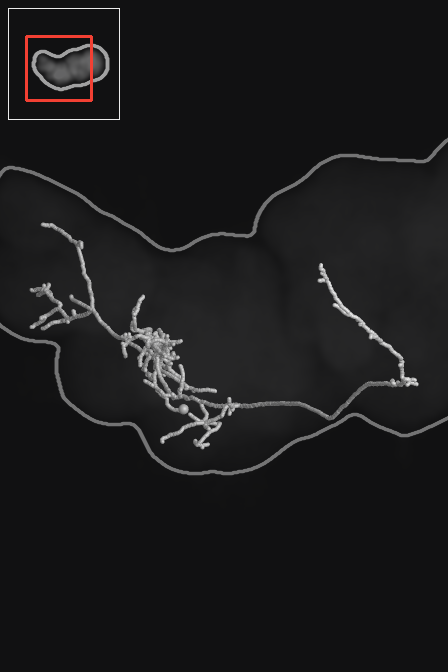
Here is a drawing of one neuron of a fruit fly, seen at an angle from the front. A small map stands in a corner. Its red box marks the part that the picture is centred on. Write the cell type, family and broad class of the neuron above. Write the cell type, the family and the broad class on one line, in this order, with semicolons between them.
AN05B050_c; hemilineage 05B; ascending neuron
